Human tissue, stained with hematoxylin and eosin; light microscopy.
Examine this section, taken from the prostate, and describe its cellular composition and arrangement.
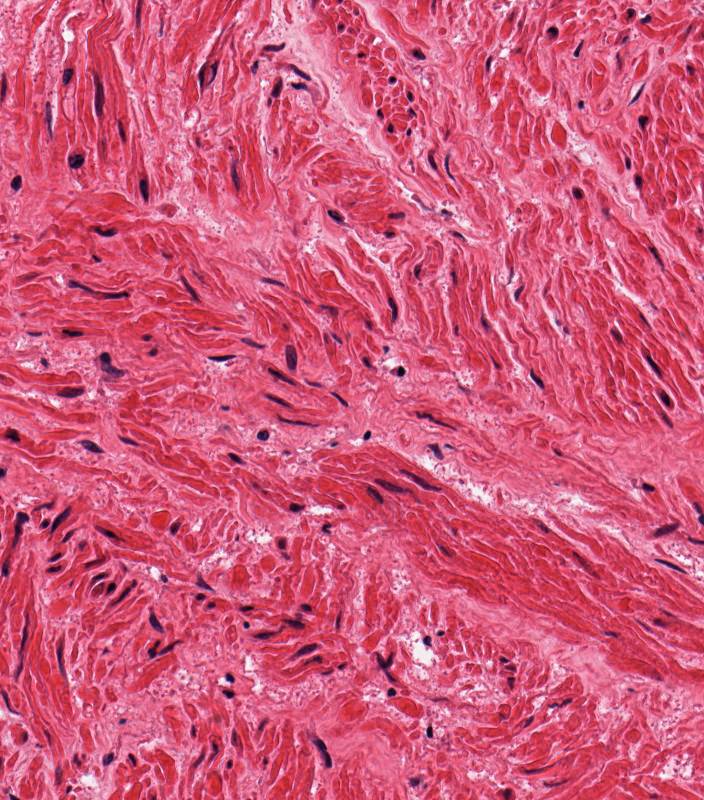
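Spindle cells in bundles, crossing in many directions across the whole field. Muscle cells: bright red, eosinophilic cytoplasm. Nuclei elongated, darkly stained. Between the muscle bundles: paler pink fibrous stroma.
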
